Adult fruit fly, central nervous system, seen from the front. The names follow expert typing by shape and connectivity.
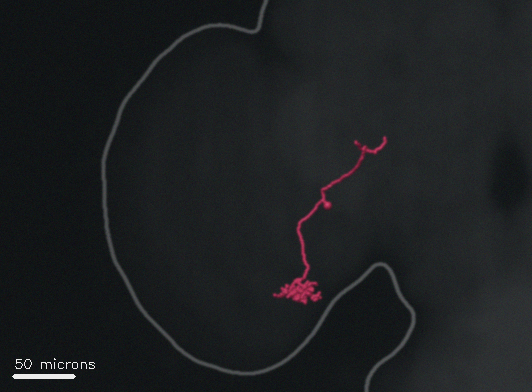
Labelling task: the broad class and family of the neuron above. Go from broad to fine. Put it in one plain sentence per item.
A visual projection neuron of the LPC family.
